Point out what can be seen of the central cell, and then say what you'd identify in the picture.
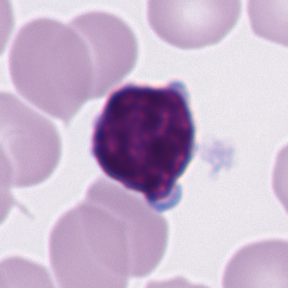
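First, the nucleus: one unlobed dark purple mass filling nearly the whole cell. Its chromatin is coarse and clumped, patchily dark and light. Scant pale blue cytoplasm rims mainly the right edge, with small bulges at upper and lower right. This is a typical lymphocyte.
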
